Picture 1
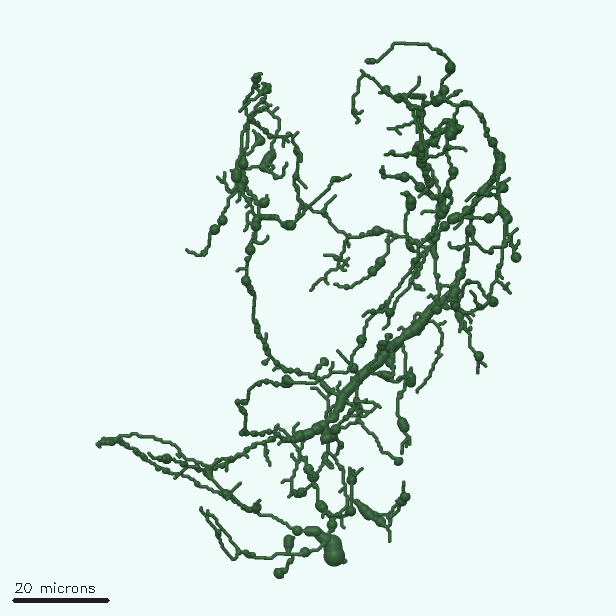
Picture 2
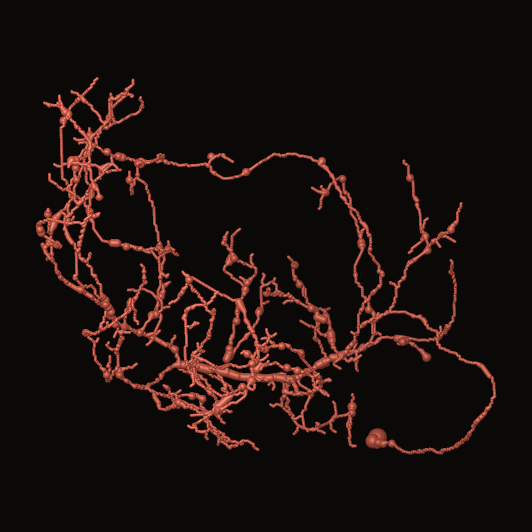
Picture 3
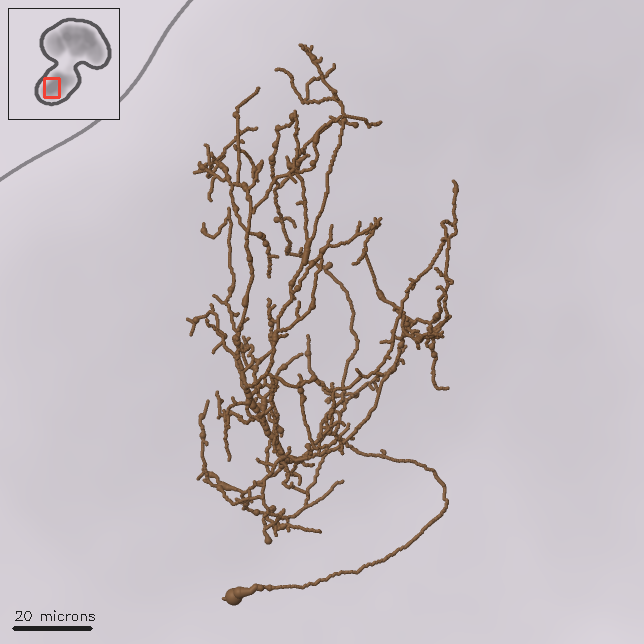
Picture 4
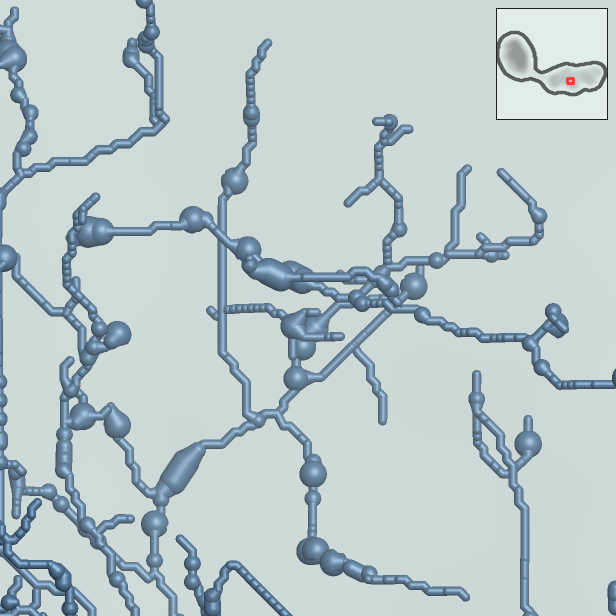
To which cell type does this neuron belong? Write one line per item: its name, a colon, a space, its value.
cell type: IN04B071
